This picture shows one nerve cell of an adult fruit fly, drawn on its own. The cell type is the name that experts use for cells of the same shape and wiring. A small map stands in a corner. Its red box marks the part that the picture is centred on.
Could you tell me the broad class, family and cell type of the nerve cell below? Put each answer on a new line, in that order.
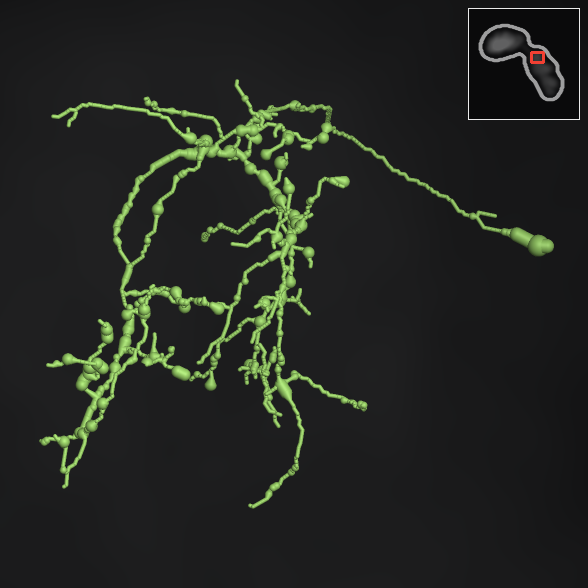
nerve-cord intrinsic neuron
hemilineage 13B
IN13B055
